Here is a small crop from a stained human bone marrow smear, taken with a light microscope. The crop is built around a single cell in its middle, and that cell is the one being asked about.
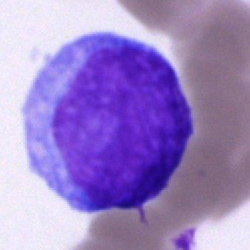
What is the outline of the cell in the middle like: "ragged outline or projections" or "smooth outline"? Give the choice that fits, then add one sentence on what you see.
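Ragged outline or projections. A short thin strand projects from the bottom edge of the cell.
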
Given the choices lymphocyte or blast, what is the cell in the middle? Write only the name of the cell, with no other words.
blast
